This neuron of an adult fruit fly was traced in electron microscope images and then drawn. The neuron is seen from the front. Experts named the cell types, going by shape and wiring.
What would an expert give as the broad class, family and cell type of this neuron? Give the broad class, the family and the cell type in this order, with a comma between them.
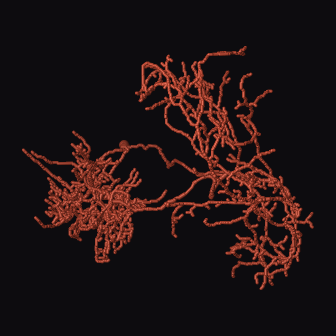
central-brain intrinsic neuron, class CX, FB1C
